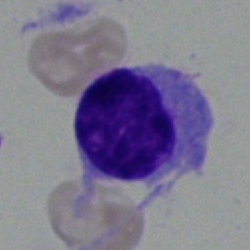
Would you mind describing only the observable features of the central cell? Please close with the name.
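Position of the nucleus comes first: it sits off-centre, toward the left side of the cell. Next, the chromatin stains dark purple and looks dense. The cytoplasm shows no distinct granules. Its border on the right is irregular and ragged. The cell is a hairy cell.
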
